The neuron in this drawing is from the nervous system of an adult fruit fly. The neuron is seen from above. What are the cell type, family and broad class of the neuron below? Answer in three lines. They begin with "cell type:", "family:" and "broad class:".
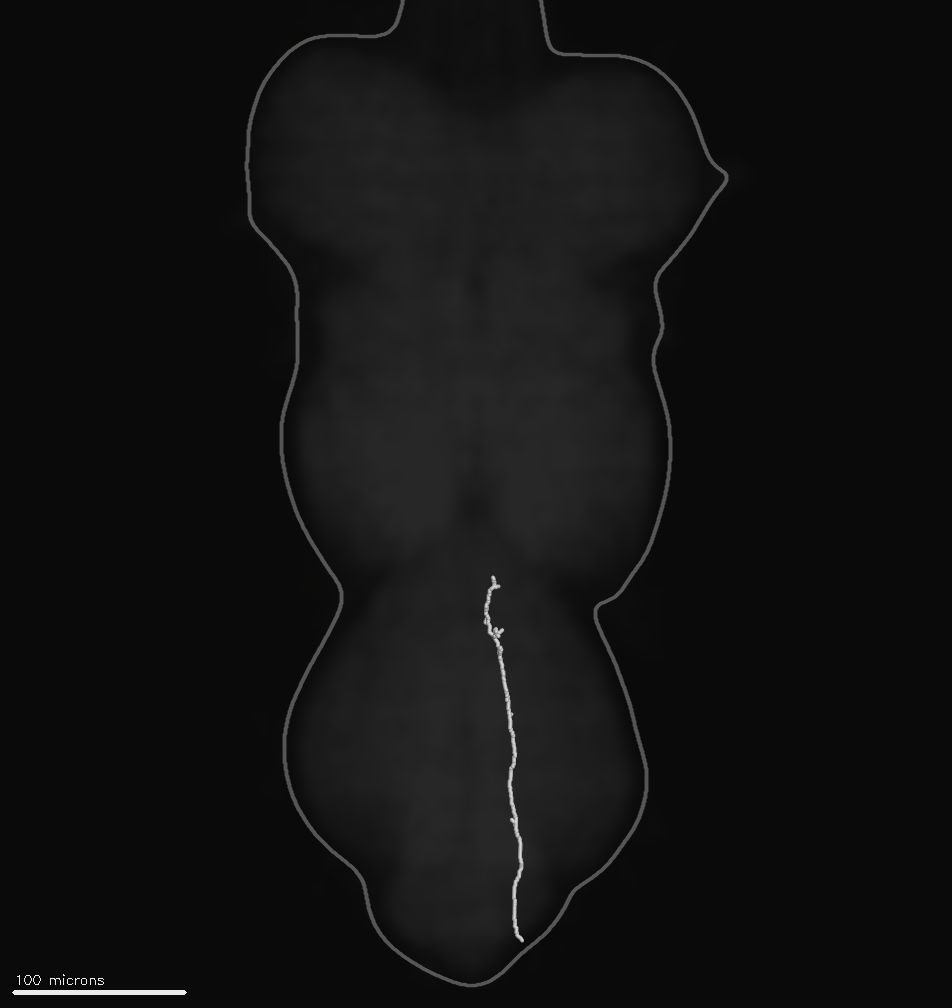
cell type: SNpp58
family: class mechanosensory proprioceptive
broad class: sensory neuron entering the nerve cord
